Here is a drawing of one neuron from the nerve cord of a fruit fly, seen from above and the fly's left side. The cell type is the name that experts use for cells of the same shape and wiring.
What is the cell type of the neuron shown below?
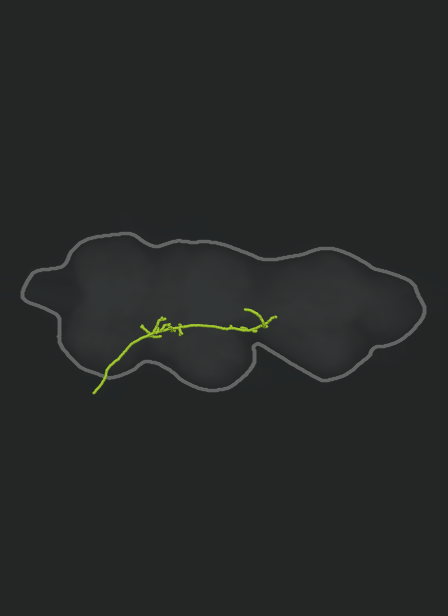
SNpp08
